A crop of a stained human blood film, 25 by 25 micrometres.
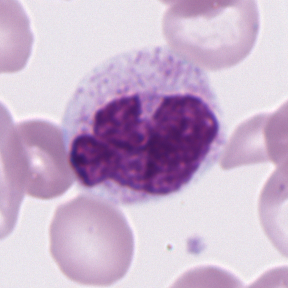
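Segmented neutrophil in a stained peripheral blood smear. Cell about 14 micrometres across. Nucleus irregular and folded, about 13 by 9 micrometres, filling about 60% of the cell's area. Small lobe jutting out on the left side of the nucleus; deep cleft cutting in from its upper edge. Chromatin dark purple and mottled rather than smooth. Cytoplasm sprinkled with many fine pinkish-purple granules.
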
